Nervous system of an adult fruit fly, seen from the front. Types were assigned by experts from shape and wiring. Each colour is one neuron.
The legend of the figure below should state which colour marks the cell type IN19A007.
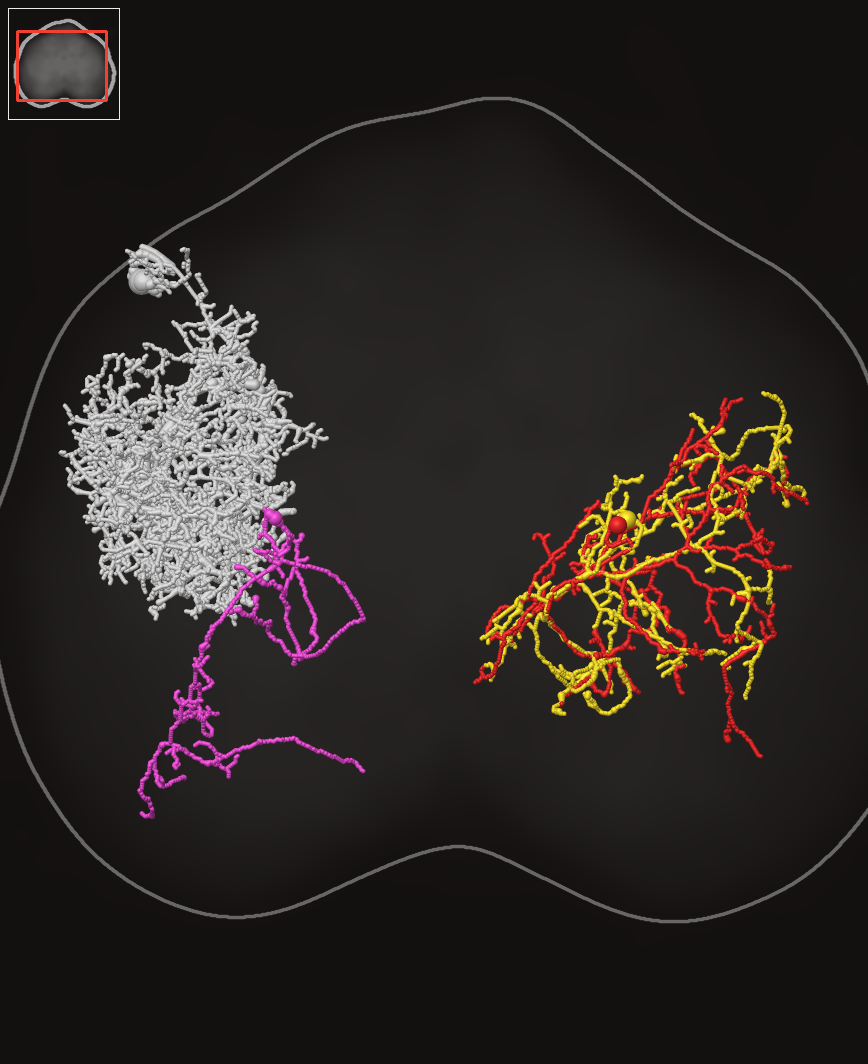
white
